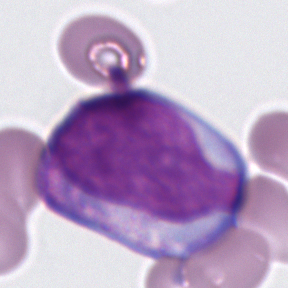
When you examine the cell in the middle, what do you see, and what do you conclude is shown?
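On its upper right side the nucleus has a shallow notch, where pale cytoplasm shows. The cytoplasm is pale blue-grey, with fine purplish granules scattered at the lower left. From the top edge of the cell a short stalk projects toward the red cell above. This is an atypical promyelocyte.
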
